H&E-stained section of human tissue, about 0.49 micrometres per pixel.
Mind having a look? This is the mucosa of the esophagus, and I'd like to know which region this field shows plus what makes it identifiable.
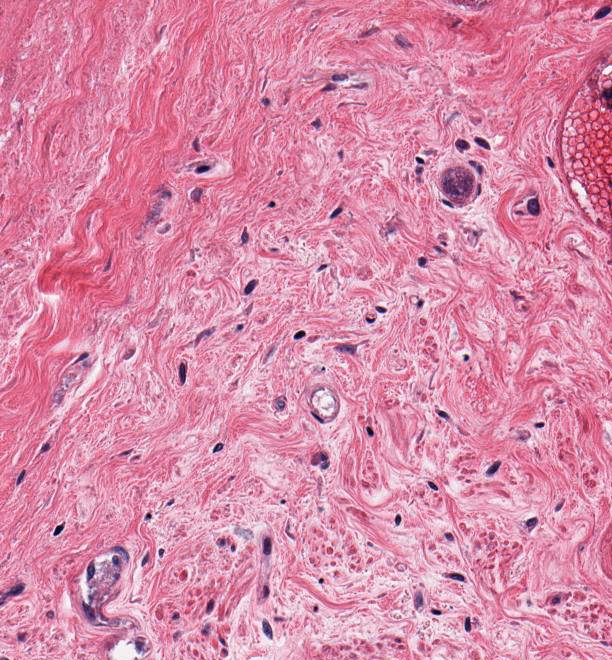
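This is loose connective tissue, with sparse, small, dark, oval to spindle-shaped nuclei lying singly between fibres.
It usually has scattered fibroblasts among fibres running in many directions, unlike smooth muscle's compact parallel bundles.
Collagen bundles are thicker and tighter in the upper left. A rounded structure of small round pink profiles in honeycomb pattern lies top right at the edge.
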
